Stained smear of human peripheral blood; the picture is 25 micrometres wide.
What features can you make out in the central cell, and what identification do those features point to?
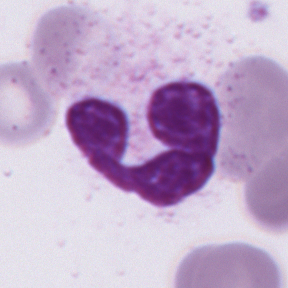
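Nucleus bent into a U, opening facing upward. Fine pink-violet granules scattered through the cytoplasm; no vacuoles. Outer cell edge faint, hard to trace. Segmented neutrophil.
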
